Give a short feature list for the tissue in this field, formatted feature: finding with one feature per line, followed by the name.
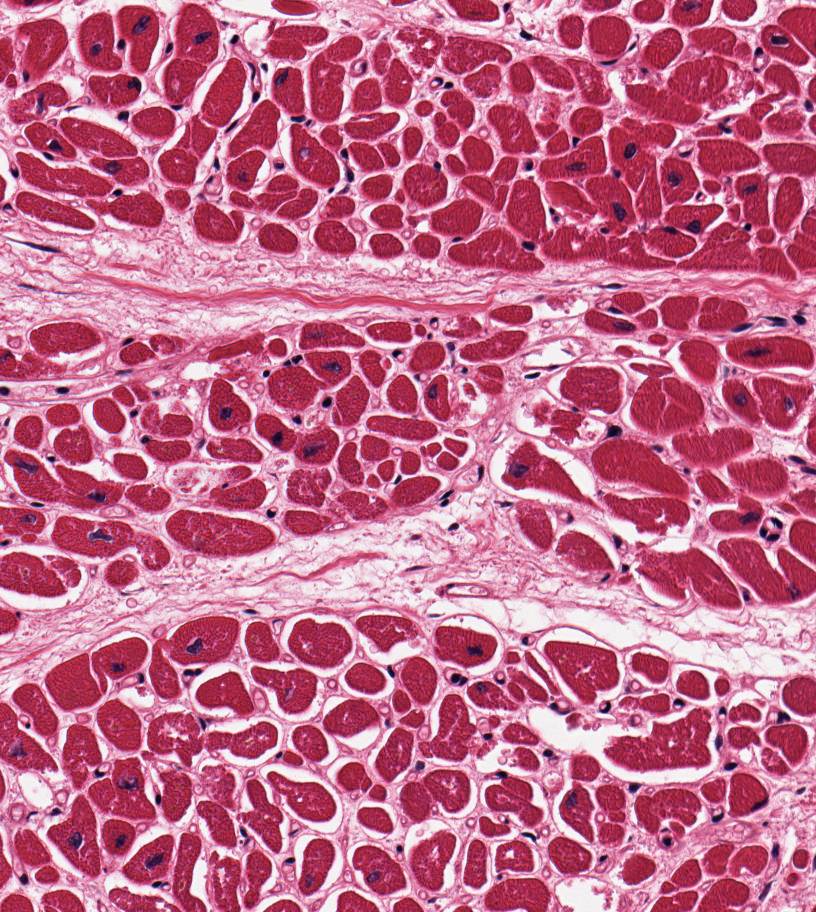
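Section: muscle fibres, mostly cut across, grouped into bundles, filling the field.
Nuclei: where you find one, it sits near the fibre's centre.
Outlines: rounded to irregular, and see, some are branched or notched.
Spaces between fibres: narrow, with small, dark, elongated nuclei scattered in them.
Tissue: left ventricle of the heart.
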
